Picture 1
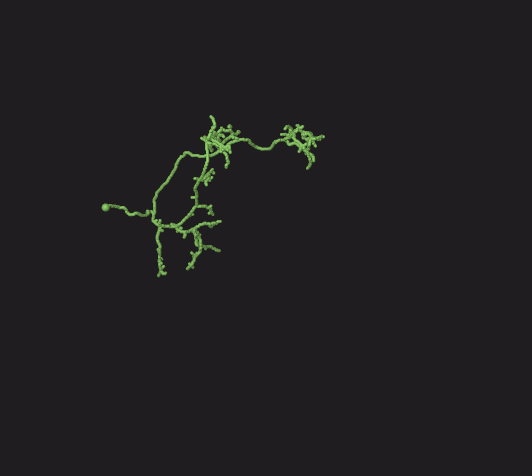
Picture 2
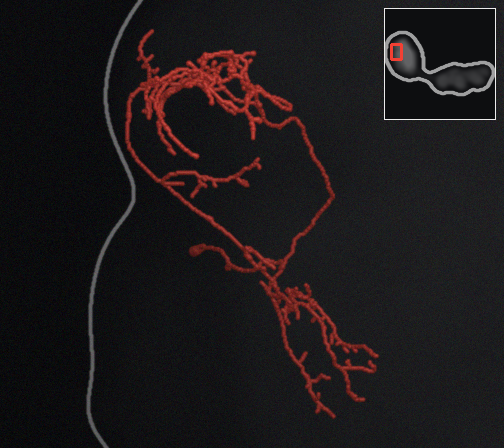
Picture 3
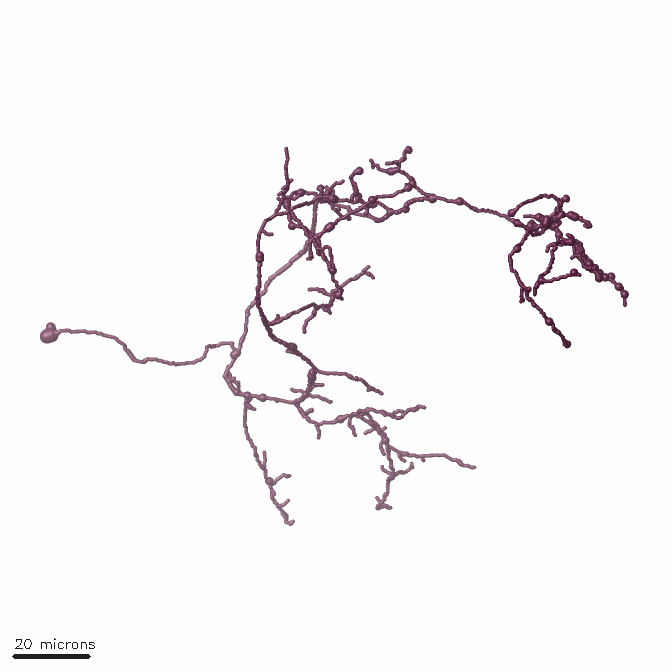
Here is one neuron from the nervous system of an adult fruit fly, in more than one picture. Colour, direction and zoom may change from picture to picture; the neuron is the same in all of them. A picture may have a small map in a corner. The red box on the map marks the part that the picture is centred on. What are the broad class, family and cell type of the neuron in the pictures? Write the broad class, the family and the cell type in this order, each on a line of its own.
central-brain intrinsic neuron
hemilineage CREl1
CRE060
